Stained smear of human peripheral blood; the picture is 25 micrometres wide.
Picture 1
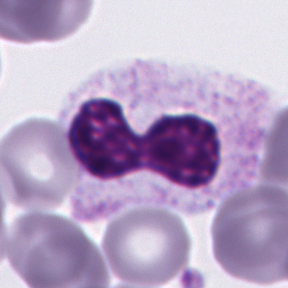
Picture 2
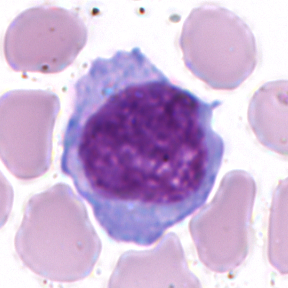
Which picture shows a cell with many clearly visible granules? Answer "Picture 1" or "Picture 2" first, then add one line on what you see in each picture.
Picture 1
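Picture 1: The cytoplasm is evenly filled with fine pink-violet granules.
Picture 2: No distinct granules are seen in the cytoplasm.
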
